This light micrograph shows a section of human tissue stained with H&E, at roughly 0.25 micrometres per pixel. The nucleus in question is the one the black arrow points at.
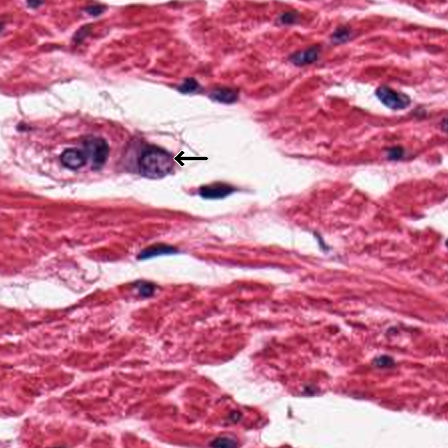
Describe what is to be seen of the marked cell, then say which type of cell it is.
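The nucleus is round, clearly larger and rounder than the slender, elongated nuclei in the surrounding pink fibres. The nucleus is not evenly dark: its interior is paler, with a darker rim and a few darker specks. The cytoplasm is a purplish pink, duskier than the bright pink fibres around it, and forms a modest rim around the nucleus with a poorly defined outline. The cell lies in a small cluster beside another cell with similar round nuclei, inside a pale open gap between bundles of pink fibres. It is a neuron.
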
